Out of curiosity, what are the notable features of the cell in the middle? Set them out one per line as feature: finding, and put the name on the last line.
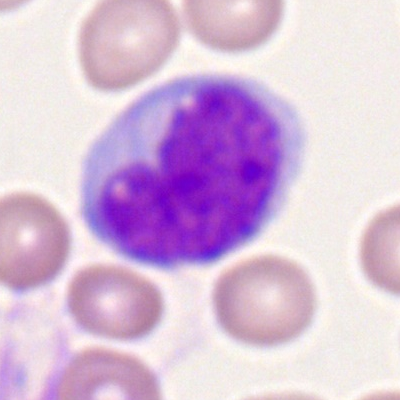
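Outline: smooth oval
Nucleus: notched on the upper-left side
Chromatin: darker clumped patches, paler areas between them
Cytoplasm: pale blue, widest on the upper-left side of the cell
Identity: monocyte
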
